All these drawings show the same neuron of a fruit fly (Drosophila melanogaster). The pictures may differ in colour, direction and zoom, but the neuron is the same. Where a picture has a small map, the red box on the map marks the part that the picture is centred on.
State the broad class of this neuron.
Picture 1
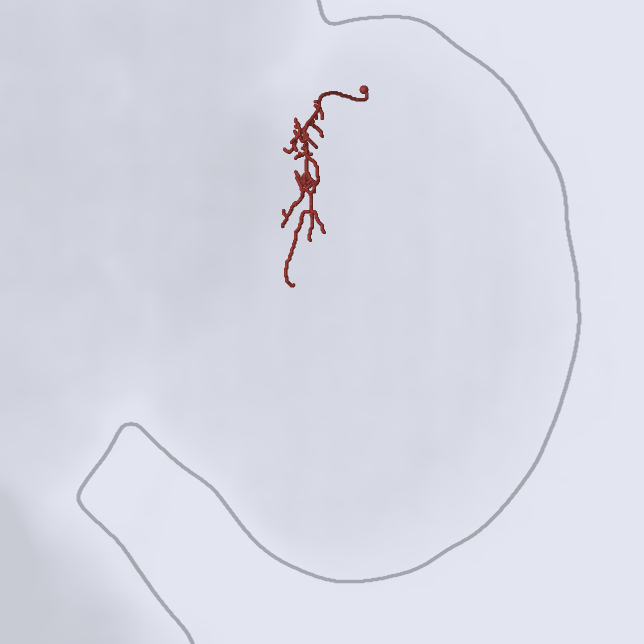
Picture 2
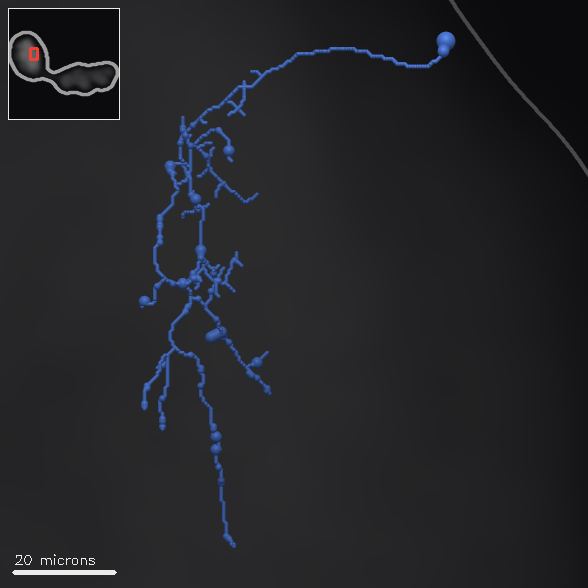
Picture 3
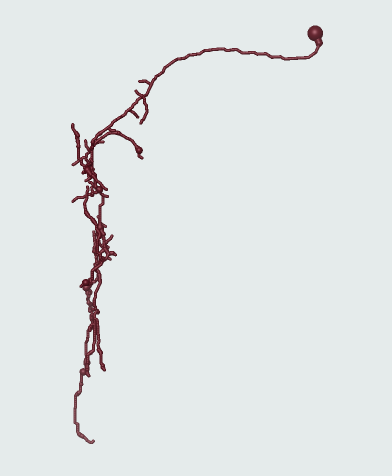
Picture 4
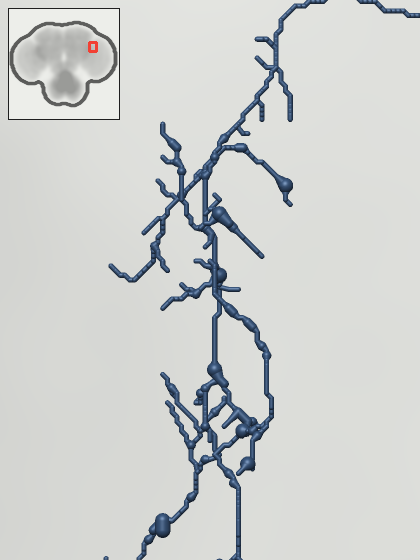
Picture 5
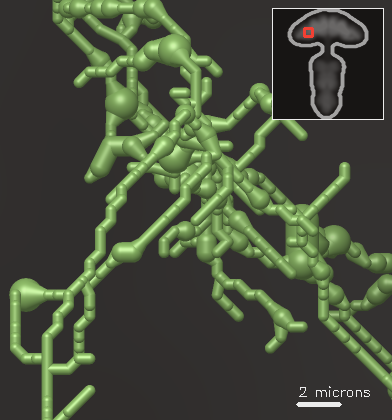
optic-lobe intrinsic neuron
